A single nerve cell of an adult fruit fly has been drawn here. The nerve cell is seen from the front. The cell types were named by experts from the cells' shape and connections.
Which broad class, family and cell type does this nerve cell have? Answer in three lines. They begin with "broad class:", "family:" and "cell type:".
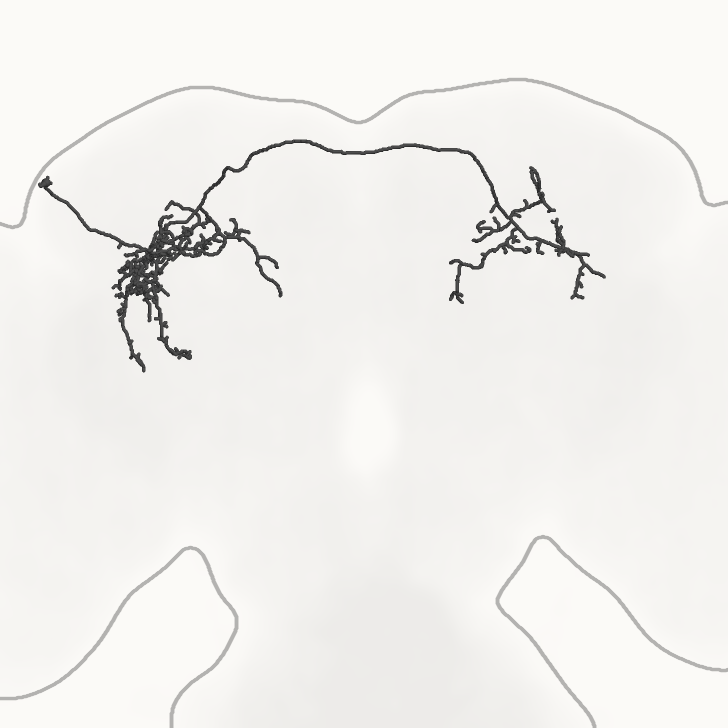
broad class: central-brain intrinsic neuron
family: hemilineage SLPal2
cell type: AVLP727m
